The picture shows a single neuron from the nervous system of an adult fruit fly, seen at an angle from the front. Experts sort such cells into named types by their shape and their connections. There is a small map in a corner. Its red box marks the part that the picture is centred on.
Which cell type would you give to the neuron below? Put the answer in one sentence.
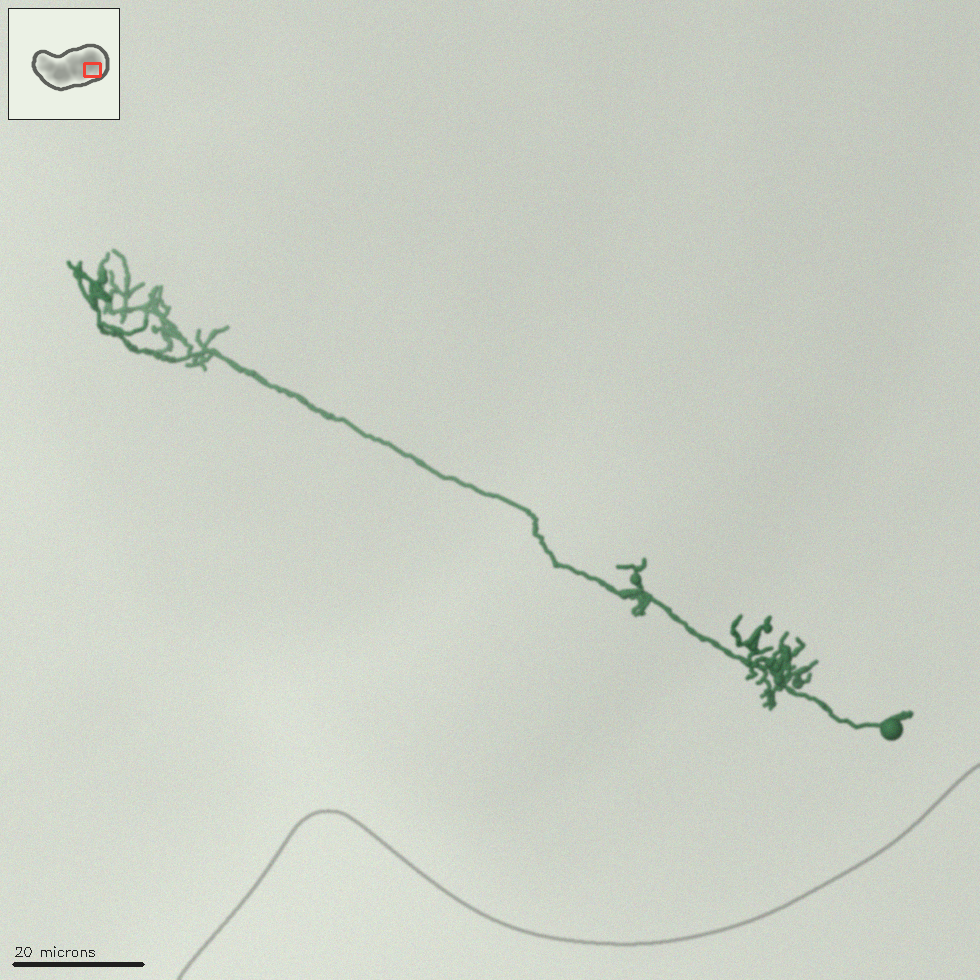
The cell type is TmY4.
